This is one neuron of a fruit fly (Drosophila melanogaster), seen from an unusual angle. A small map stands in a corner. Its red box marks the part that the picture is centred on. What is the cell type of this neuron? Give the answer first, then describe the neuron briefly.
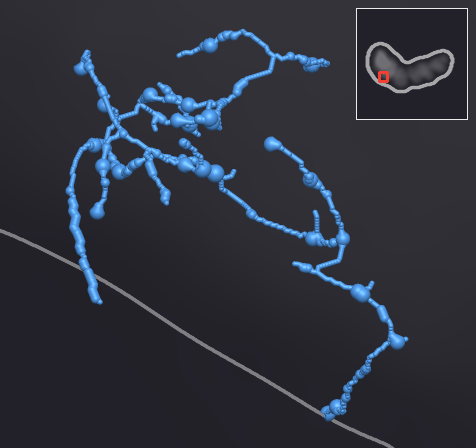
Its cell type is ENS1. It is a sensory neuron entering the brain. No cell body is drawn. In this view it is about as wide as it is tall.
